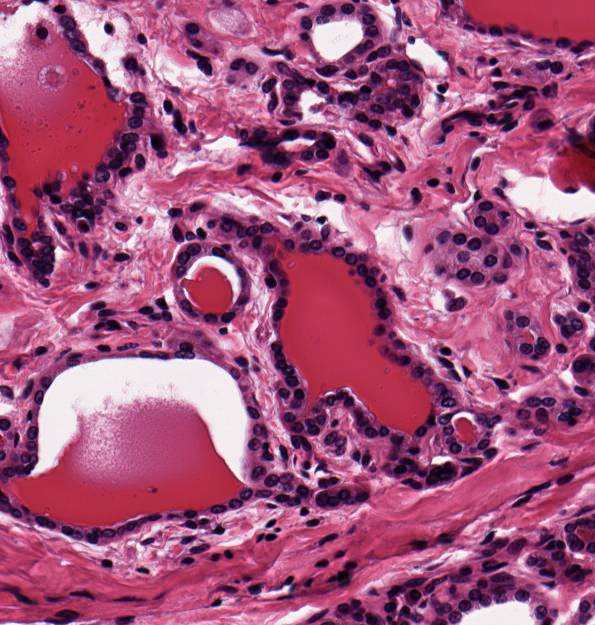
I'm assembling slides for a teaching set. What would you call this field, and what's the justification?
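The structure is the thyroid follicle. First, the lumina are lined by a single layer of low cuboidal cells with round, dark nuclei.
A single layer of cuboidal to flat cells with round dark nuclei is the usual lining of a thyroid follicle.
Second, the large lumen at the lower left shows a white gap between content and lining along its upper part. Third, small clusters and cords of epithelial cells on the right lie in stroma without an obvious lumen. Finally, pink, wavy collagen fibres make up the stroma between the units.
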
